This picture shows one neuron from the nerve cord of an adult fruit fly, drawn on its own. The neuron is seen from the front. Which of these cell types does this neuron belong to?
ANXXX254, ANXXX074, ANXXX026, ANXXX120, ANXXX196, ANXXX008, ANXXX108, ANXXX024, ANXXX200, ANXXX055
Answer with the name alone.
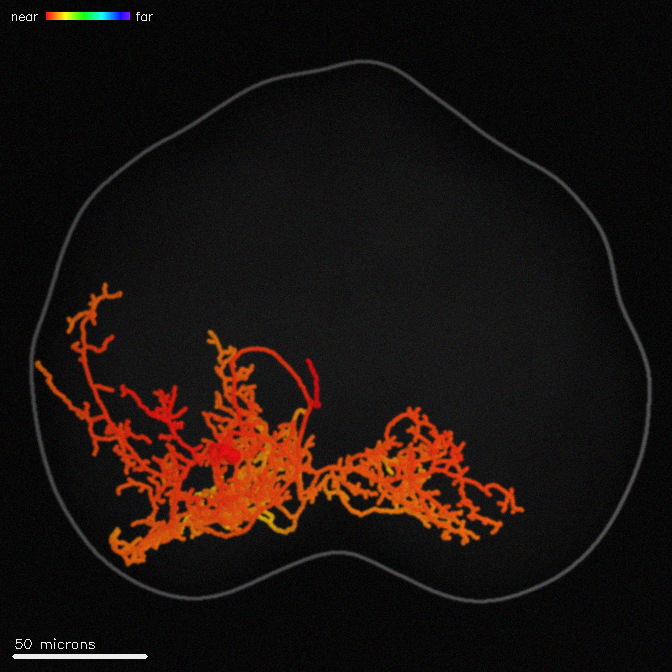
ANXXX026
